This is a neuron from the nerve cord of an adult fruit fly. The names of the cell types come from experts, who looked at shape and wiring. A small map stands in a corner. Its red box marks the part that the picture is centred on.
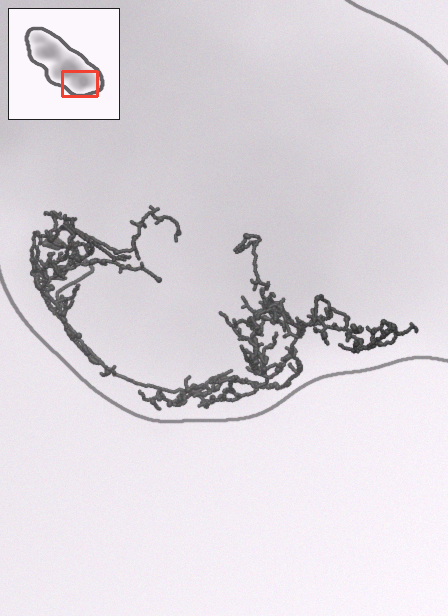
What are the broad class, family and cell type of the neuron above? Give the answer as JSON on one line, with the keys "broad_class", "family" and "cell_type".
{"broad_class": "nerve-cord intrinsic neuron", "family": "hemilineage 19A", "cell_type": "IN19A065"}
